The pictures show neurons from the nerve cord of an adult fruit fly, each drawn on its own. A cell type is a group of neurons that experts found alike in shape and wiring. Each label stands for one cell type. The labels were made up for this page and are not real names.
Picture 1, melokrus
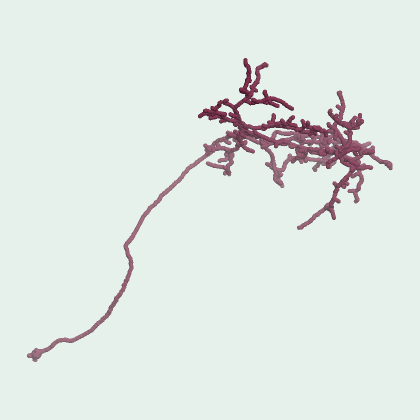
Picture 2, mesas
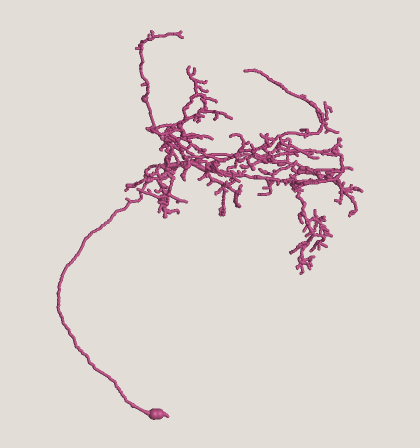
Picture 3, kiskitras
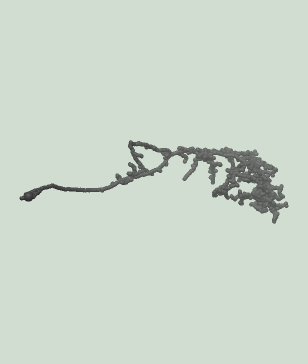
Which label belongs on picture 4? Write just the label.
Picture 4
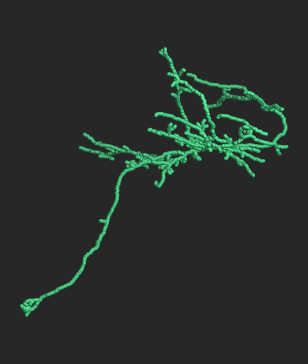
kiskitras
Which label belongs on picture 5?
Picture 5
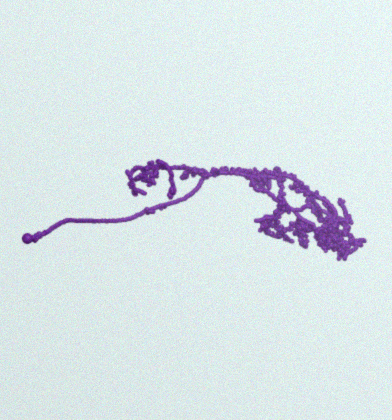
kiskitras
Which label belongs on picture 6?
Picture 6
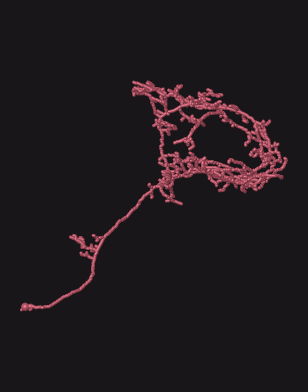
mesas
